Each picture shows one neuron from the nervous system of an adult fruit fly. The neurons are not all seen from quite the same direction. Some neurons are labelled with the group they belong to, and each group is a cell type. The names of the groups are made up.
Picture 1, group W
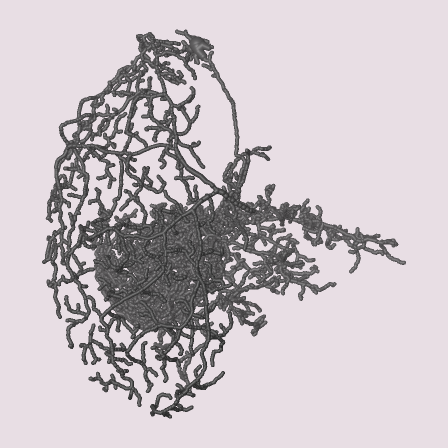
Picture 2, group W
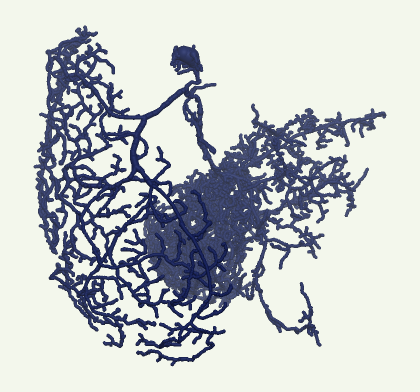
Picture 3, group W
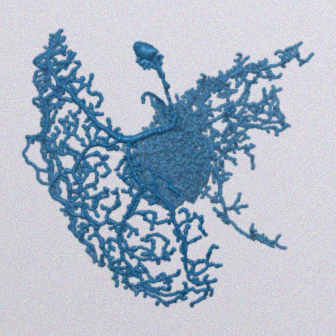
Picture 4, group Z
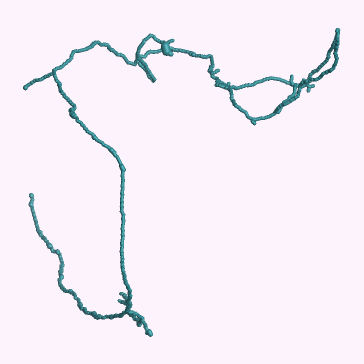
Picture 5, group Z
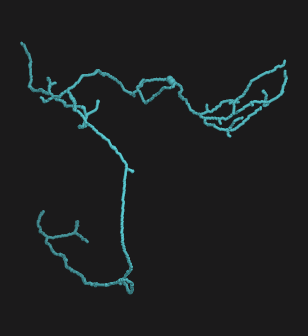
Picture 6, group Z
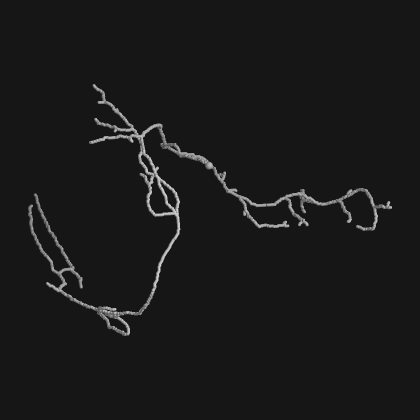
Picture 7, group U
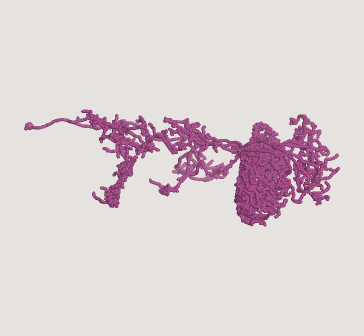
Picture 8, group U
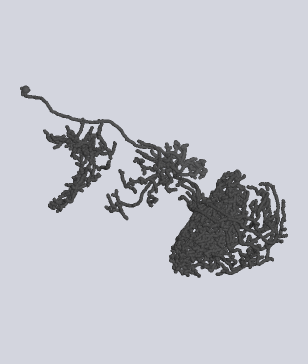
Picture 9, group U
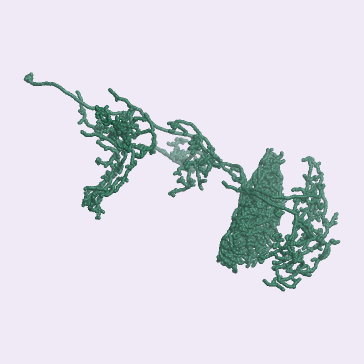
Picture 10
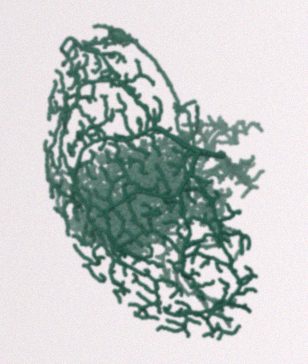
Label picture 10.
group W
